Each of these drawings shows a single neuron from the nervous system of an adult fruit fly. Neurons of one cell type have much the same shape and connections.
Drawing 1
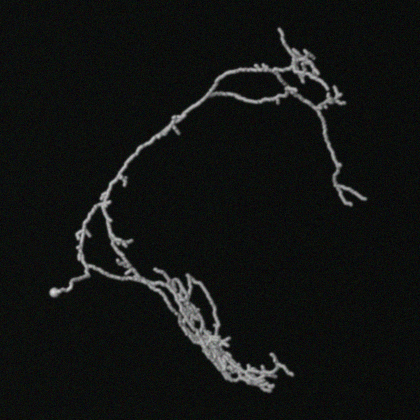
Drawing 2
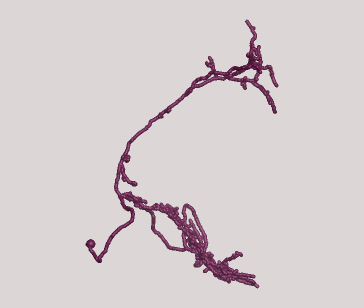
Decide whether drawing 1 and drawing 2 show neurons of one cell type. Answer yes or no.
yes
